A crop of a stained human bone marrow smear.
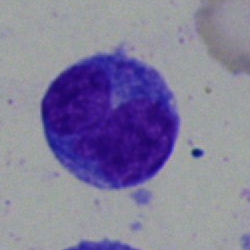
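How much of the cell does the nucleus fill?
Most of it.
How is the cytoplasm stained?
Deep blue, as a thin rim.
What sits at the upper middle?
A pale area at the nucleus's top edge.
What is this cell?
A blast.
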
